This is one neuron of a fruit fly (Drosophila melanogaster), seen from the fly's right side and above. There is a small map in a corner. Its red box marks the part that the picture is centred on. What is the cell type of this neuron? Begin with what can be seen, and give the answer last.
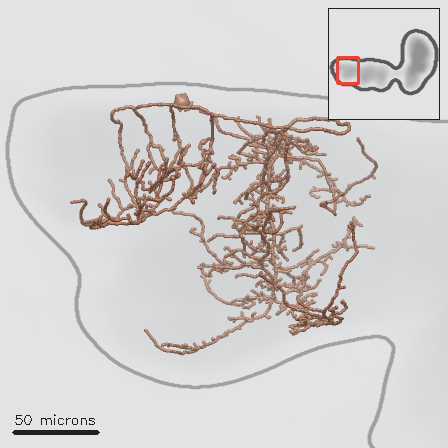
The cell body is at the top of the picture. By the scale bar it is about 180 microns wide in this view. The picture shows dozens of branch ends. This is a nerve-cord intrinsic neuron. Its cell type is IN19A028.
